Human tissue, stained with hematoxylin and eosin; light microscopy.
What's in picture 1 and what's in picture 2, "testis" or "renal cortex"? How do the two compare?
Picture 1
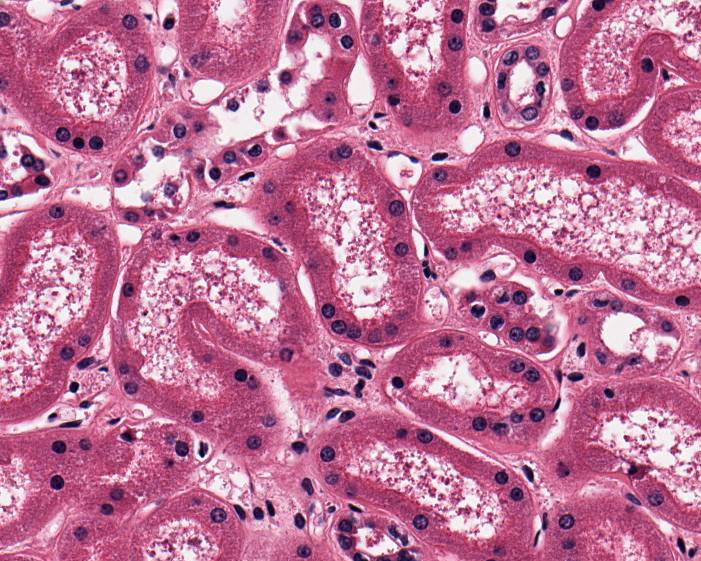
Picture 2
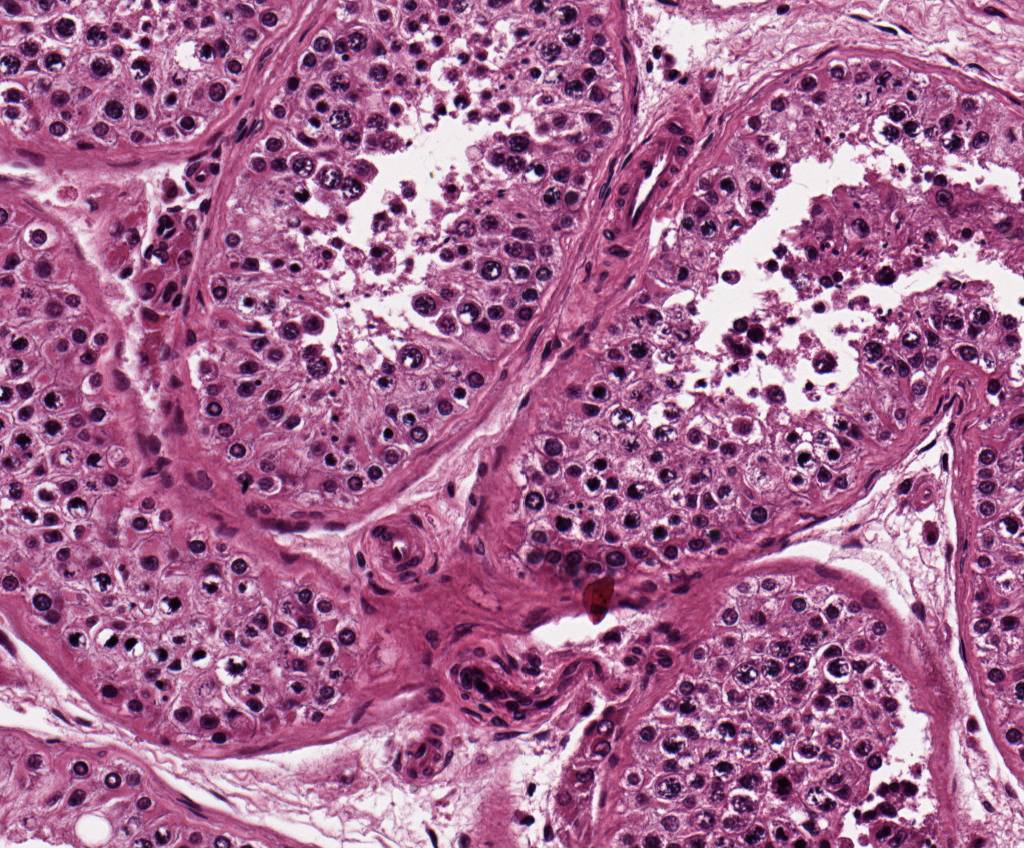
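Renal cortex appears in picture 1, testis in picture 2. In picture 1, each tubule is lined by a single layer of cuboidal to low columnar cells with round nuclei spaced well apart. Larger tubules have lining cells with abundant, deeply eosinophilic, finely granular cytoplasm; a few smaller ones, right of centre and near the top right, have paler cytoplasm and more closely packed nuclei. The testis field is filled by several large rounded tubules in cross-section, separated by narrow strips of stroma. Each is lined by a stratified epithelium many cells thick, filling most of the tubule. Many middle-layer cells have large round nuclei with coarse clumped dark chromatin, and a thin pink fibrous band with flattened elongated nuclei bounds each tubule.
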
